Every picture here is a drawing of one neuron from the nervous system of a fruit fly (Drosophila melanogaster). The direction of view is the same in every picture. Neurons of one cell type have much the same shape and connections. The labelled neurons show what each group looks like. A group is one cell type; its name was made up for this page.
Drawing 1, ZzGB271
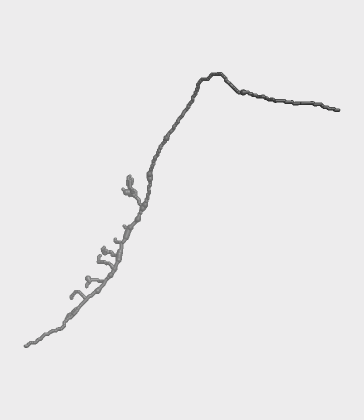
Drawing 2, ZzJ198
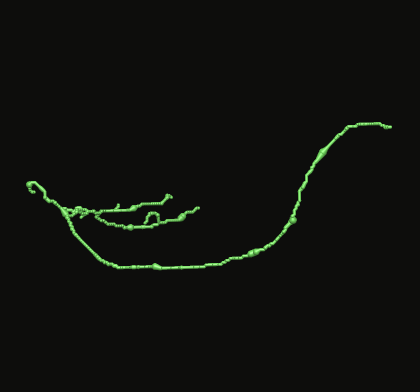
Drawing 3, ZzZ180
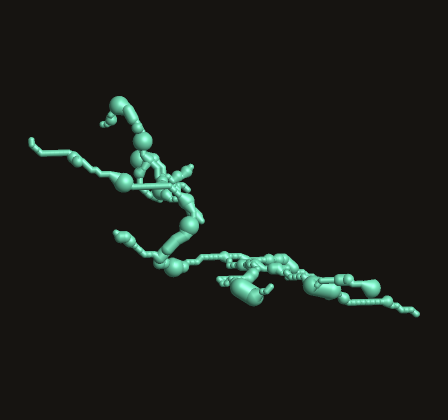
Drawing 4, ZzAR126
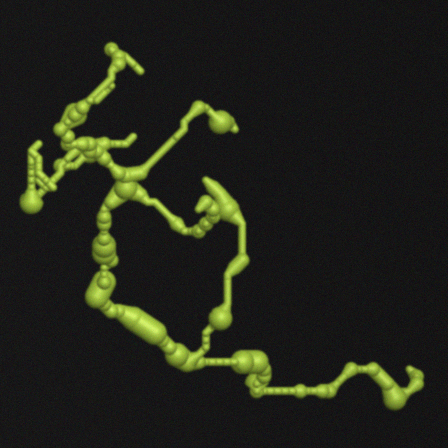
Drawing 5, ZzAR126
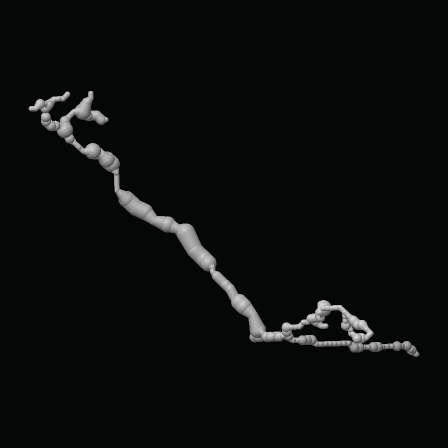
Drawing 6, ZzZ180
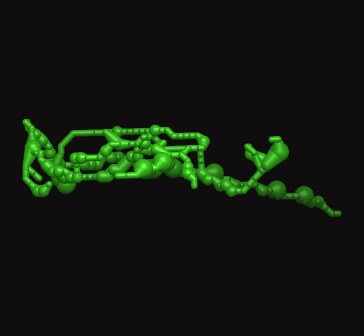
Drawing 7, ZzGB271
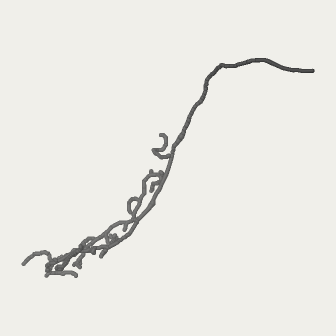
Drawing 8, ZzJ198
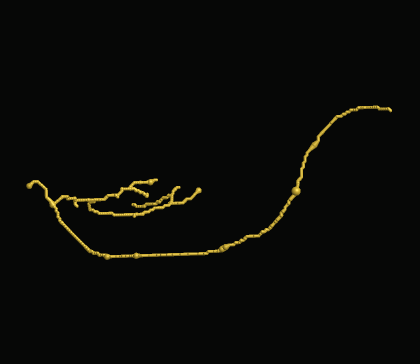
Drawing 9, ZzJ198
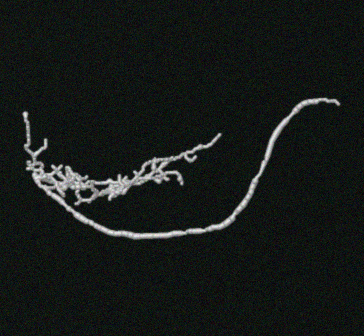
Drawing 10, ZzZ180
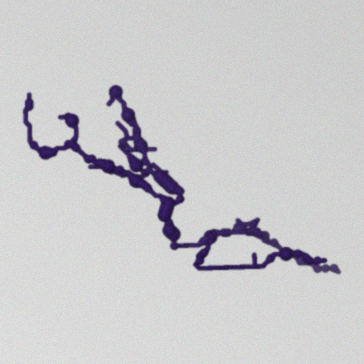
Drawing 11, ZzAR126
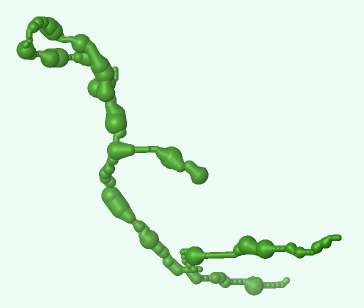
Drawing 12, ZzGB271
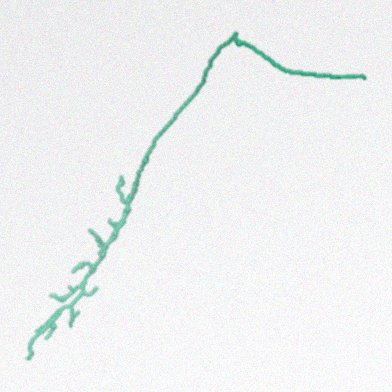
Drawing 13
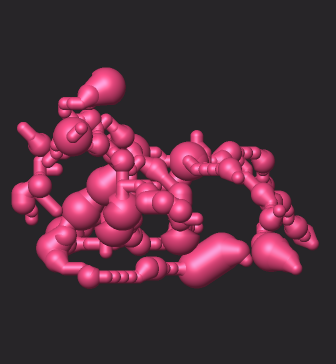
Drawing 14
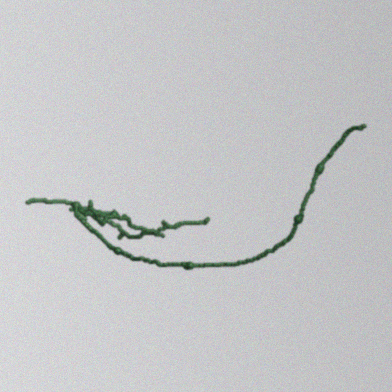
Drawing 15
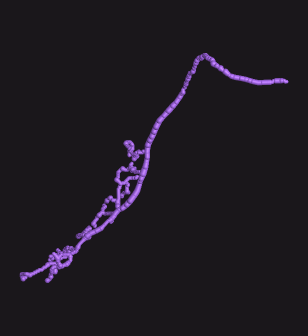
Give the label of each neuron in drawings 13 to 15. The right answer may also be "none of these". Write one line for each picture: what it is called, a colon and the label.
13: none of these
14: ZzJ198
15: ZzGB271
